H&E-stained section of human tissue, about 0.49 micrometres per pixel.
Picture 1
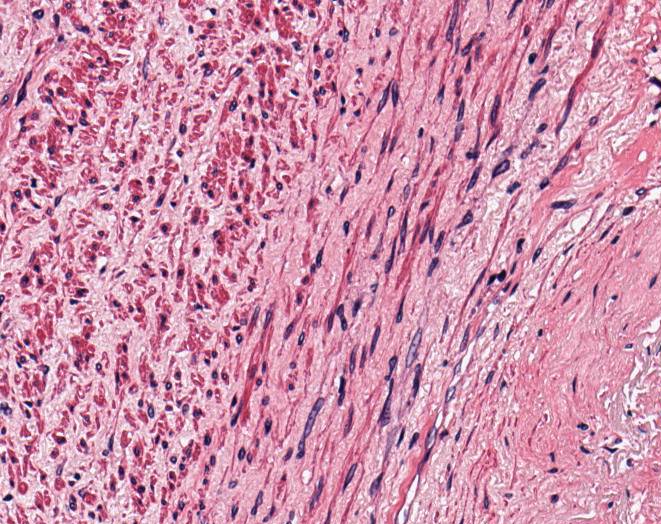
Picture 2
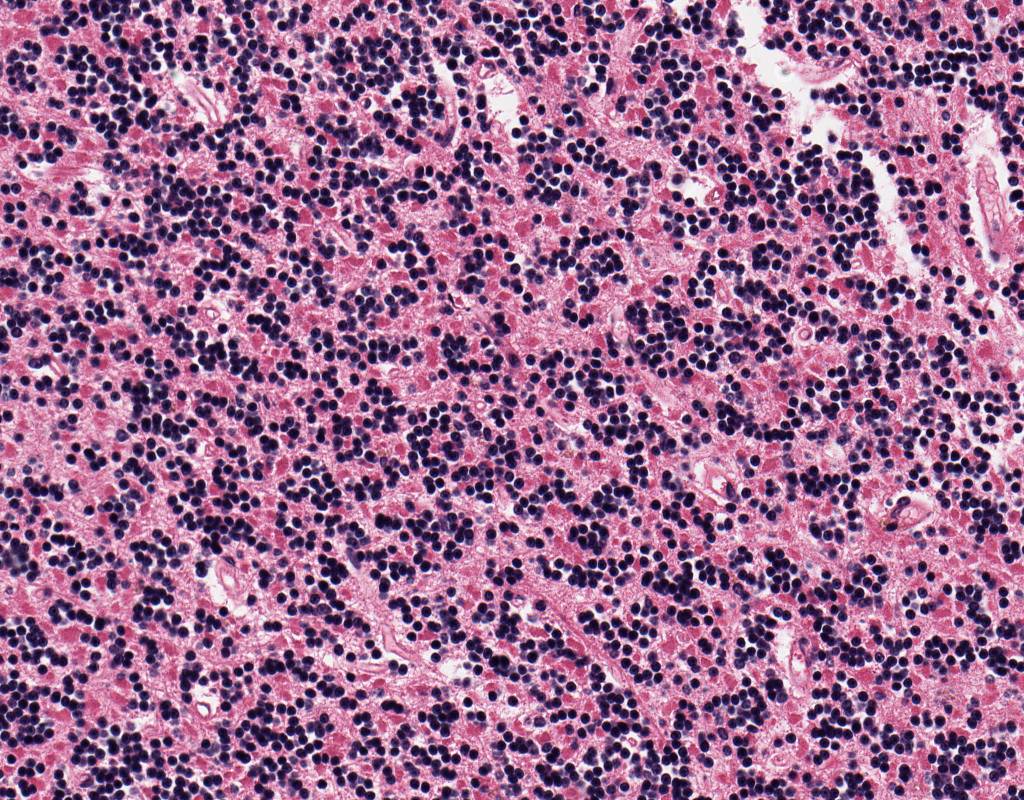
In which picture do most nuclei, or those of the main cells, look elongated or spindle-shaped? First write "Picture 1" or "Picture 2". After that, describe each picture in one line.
Picture 1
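What picture 1 shows: The spindle cells in the middle have elongated, dark-purple nuclei with tapered ends.
What picture 2 shows: The nuclei are small, round, uniform and darkly stained, with very little visible cytoplasm around each.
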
